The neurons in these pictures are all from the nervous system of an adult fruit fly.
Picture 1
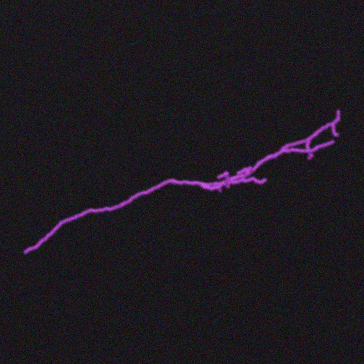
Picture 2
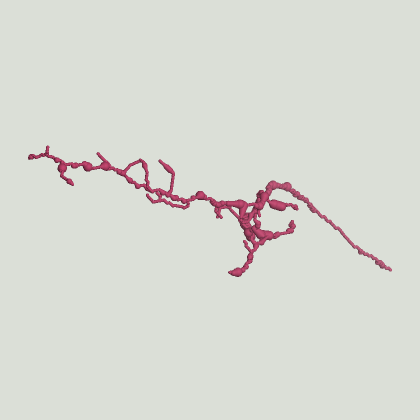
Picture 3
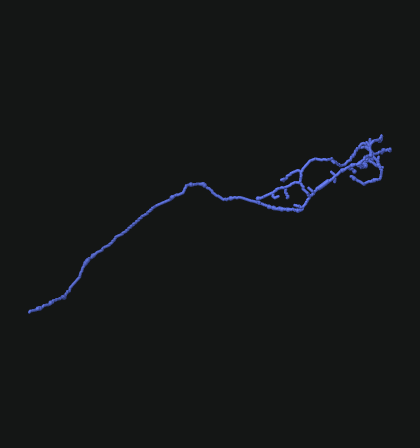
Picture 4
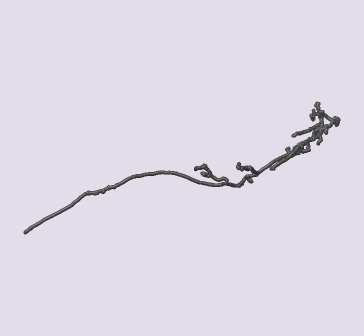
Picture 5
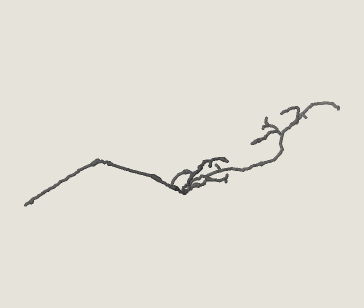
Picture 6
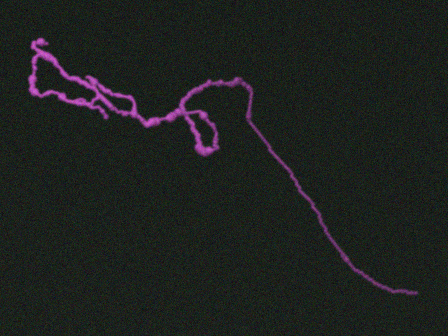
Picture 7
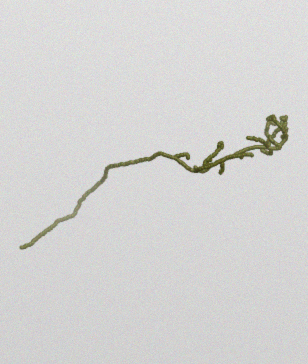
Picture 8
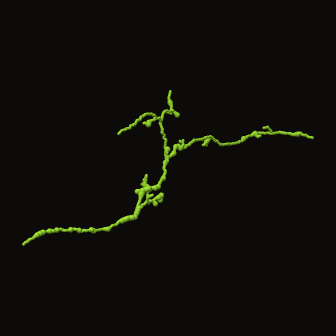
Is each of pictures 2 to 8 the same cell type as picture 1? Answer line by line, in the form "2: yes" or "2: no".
2: yes
3: yes
4: yes
5: yes
6: no
7: yes
8: no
